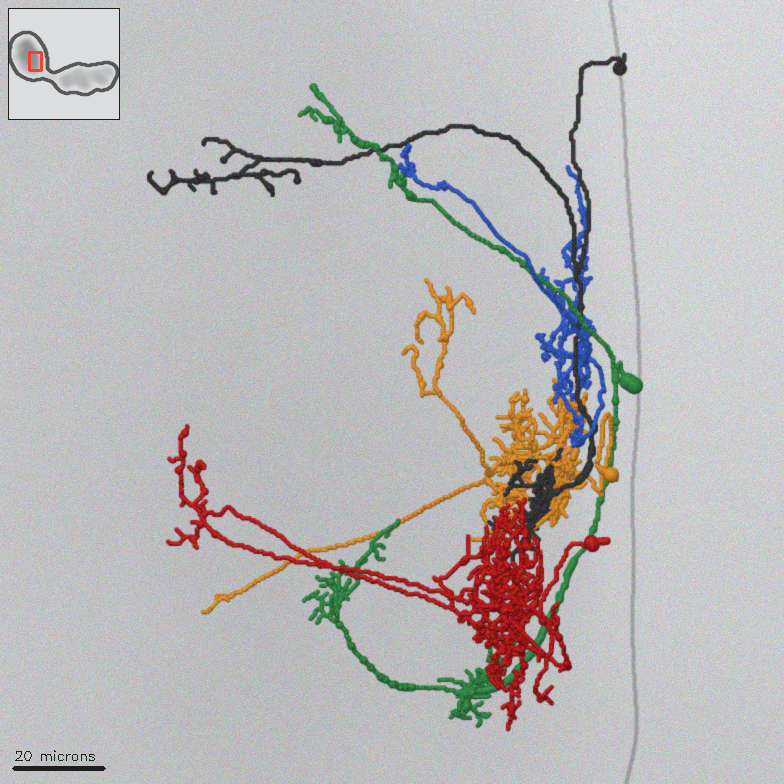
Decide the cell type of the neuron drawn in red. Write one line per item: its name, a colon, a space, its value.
cell type: Tlp13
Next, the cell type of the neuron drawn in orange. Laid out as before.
cell type: Y11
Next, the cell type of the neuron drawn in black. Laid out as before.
cell type: LPC1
